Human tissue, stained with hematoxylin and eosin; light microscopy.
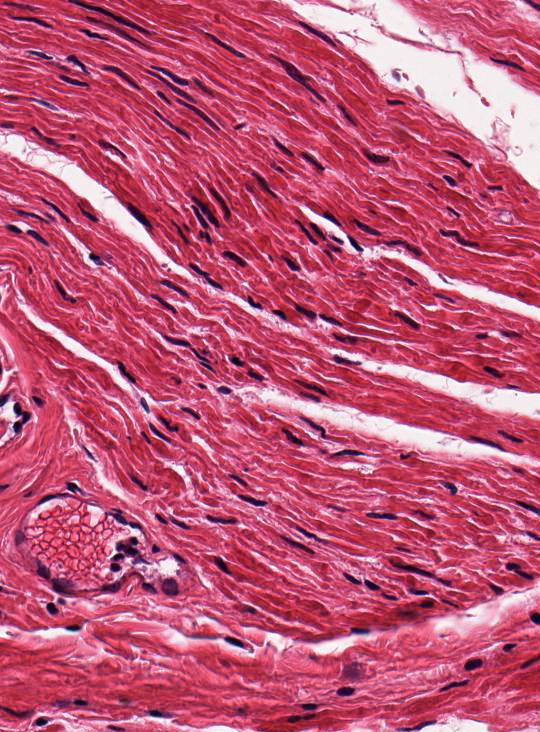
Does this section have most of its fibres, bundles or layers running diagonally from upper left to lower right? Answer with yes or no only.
Yes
